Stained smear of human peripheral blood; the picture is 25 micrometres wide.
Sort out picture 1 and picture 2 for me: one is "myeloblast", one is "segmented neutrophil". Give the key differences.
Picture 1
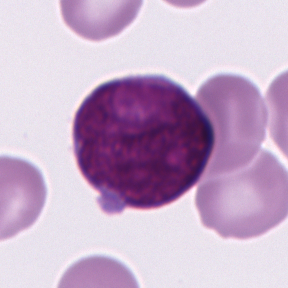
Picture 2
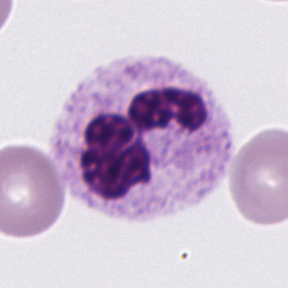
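The first picture shows a myeloblast; the second, a segmented neutrophil. The myeloblast has a round nucleus about 12 micrometres across, surrounded by only a very thin rim of cytoplasm.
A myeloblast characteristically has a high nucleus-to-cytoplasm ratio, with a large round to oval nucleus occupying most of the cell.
In the segmented neutrophil, by contrast, the cytoplasm is plentiful and the nucleus fills about 30% of the cell's area; the cell measures about 15 micrometres across. The myeloblast's narrow rim stains deep blue and holds neither granules nor vacuoles, whereas the neutrophil's cytoplasm is pale pinkish-lilac, with small violet granules scattered evenly that do not cover or hide the nucleus. The neutrophil's chromatin is dark purple and coarsely clumped, and no nucleoli are visible in it.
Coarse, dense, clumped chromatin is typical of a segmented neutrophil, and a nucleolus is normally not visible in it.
Both cells have smooth, rounded outlines without hair-like or other surface projections.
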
